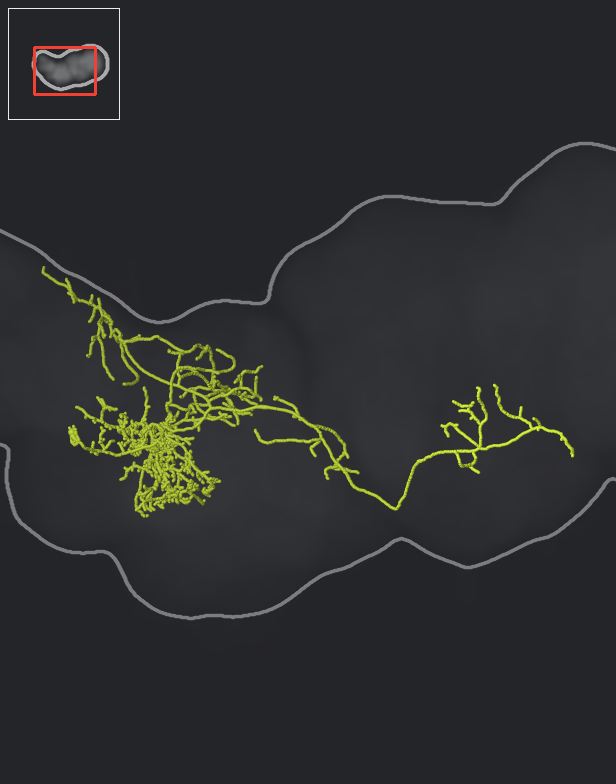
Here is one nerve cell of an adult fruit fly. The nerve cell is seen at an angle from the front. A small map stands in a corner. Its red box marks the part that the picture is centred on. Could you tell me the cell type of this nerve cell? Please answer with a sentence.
The cell type is AN18B004.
